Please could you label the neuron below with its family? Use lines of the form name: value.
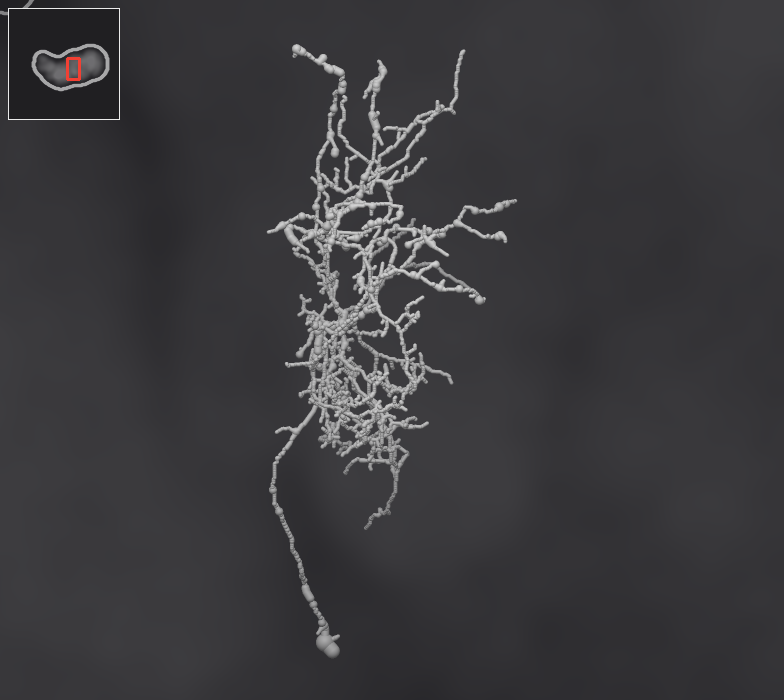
family: hemilineage VLPl&p2_lateral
